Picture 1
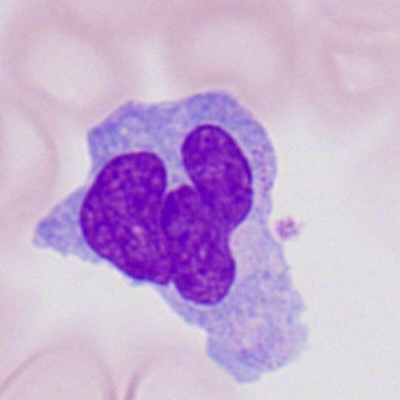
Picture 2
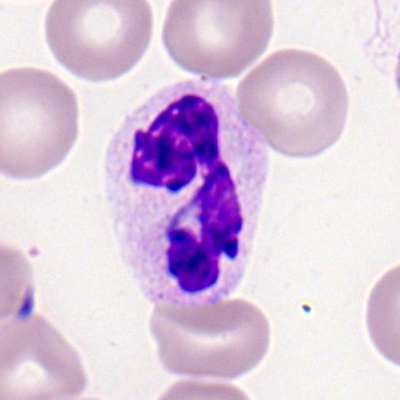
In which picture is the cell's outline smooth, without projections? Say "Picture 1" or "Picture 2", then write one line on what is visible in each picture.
Picture 2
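In picture 1: The cell outline is irregular and angular, with a broad extension reaching down toward the lower right.
In picture 2: The cell outline is a smooth oval, longer from top to bottom than from side to side.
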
